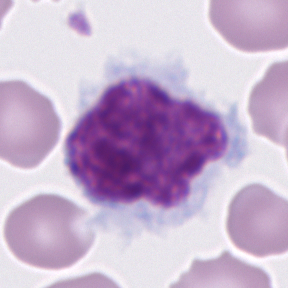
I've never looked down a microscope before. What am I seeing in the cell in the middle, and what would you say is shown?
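Take your time with the nucleus first: it fills most of the cell, and its outline is irregular and bumpy. Notice that the chromatin is dark purple and mottled. The cytoplasm is pale, with no distinct granules and no vacuoles. This is a hairy cell.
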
